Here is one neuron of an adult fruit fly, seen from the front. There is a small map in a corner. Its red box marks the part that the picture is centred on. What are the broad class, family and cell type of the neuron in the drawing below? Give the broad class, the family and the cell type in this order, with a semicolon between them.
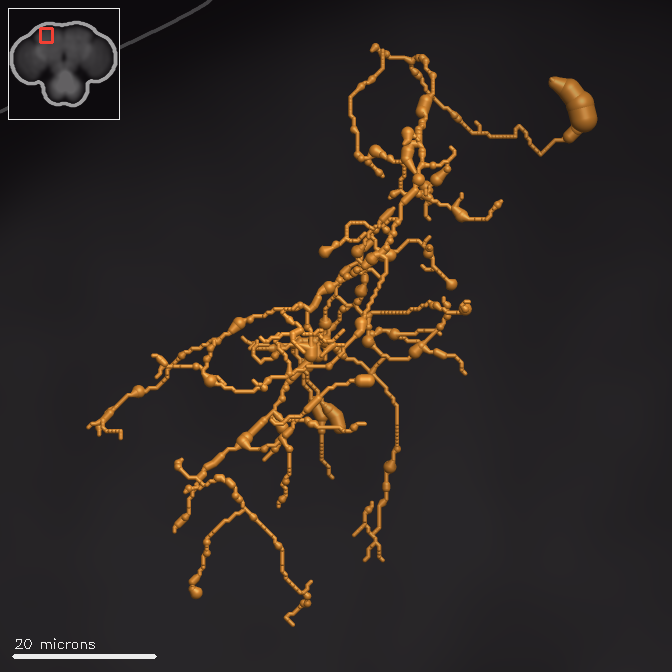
central-brain intrinsic neuron; hemilineage SLPpm1; SLP288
